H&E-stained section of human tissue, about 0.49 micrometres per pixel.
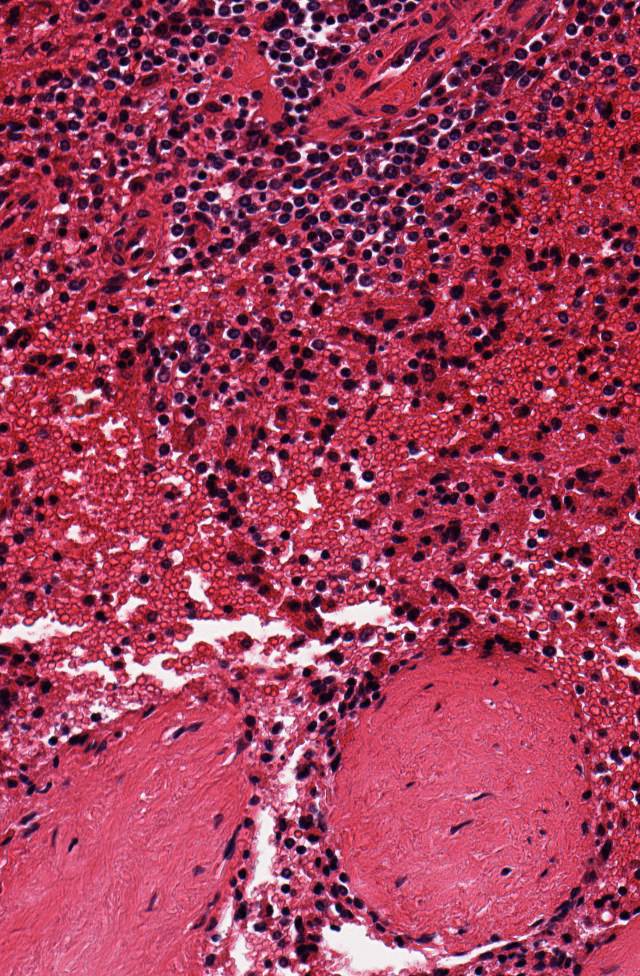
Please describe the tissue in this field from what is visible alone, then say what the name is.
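Red blood cells, densely packed, fill most of the upper two thirds, many with pale centres and darker rims. Small round lymphocytes with dark nuclei and scant cytoplasm are scattered throughout. Two rounded pink fibrous masses lie at bottom left and right. This is spleen.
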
